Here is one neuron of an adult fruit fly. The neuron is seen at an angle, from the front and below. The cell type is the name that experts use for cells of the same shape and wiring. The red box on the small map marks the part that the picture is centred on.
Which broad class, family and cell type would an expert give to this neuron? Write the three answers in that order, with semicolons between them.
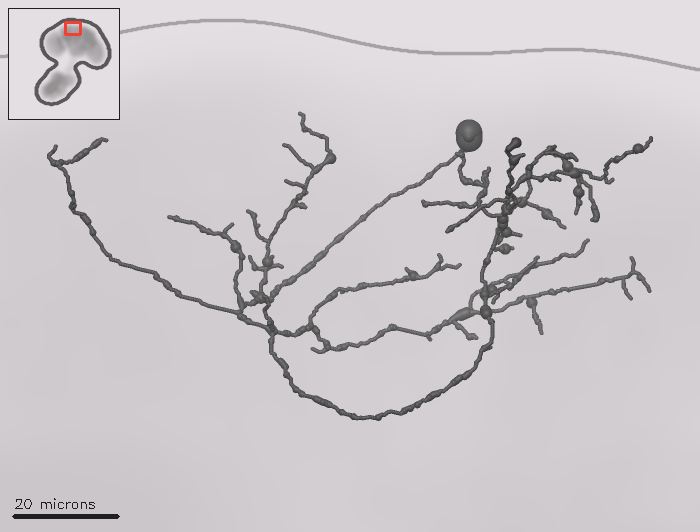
central-brain intrinsic neuron; hemilineage SMPpd1; SMP350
